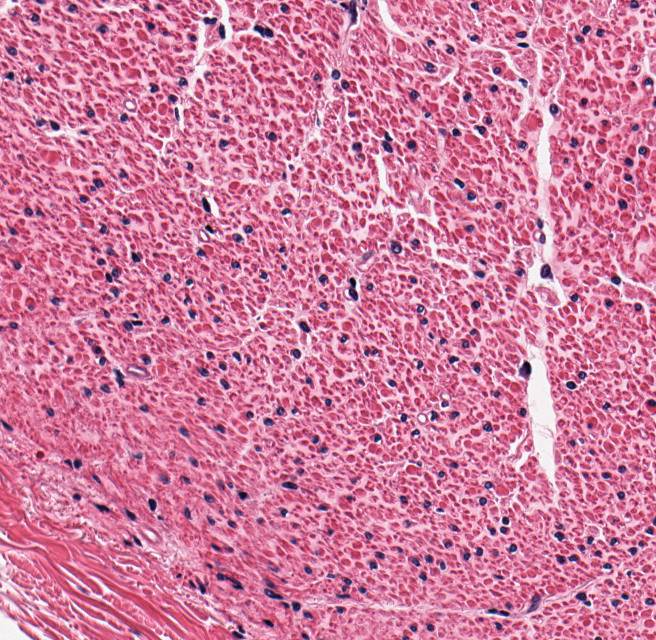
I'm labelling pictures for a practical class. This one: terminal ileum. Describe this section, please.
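Closely packed small eosinophilic cell profiles, cut in cross-section, fill most of the field. Small, round to oval, dark nuclei are scattered singly among them. Thin septa of scant pale connective tissue divide the profiles into bundles. In the lower left corner, a band of dense, deeply eosinophilic wavy fibres runs obliquely.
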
